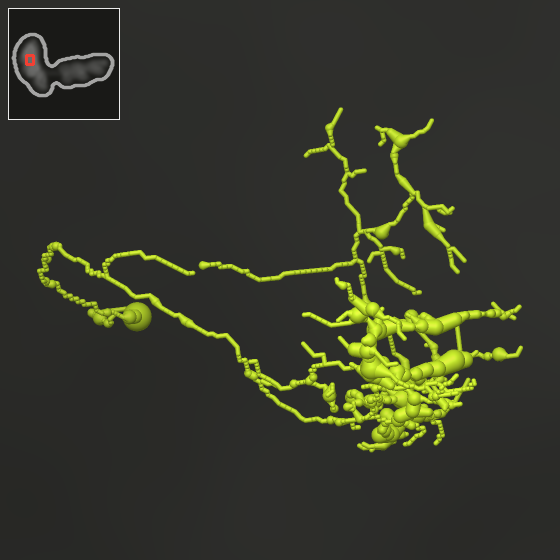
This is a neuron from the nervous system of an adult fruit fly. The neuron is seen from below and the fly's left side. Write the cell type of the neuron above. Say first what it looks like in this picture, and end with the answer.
It lies in the brain. The cell body is on the left of the picture. The picture shows dozens of branch ends. Its broad class is optic-lobe intrinsic neuron. Its cell type is Dm9.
